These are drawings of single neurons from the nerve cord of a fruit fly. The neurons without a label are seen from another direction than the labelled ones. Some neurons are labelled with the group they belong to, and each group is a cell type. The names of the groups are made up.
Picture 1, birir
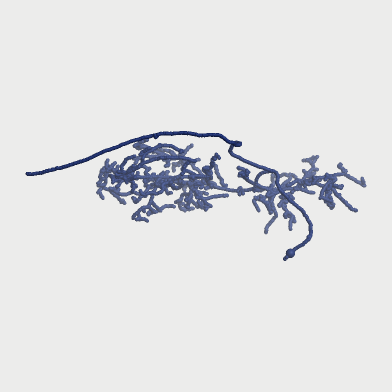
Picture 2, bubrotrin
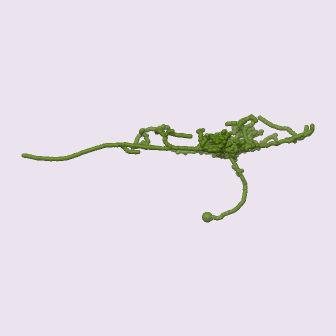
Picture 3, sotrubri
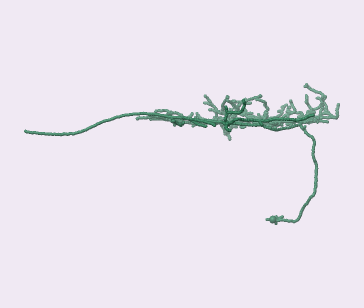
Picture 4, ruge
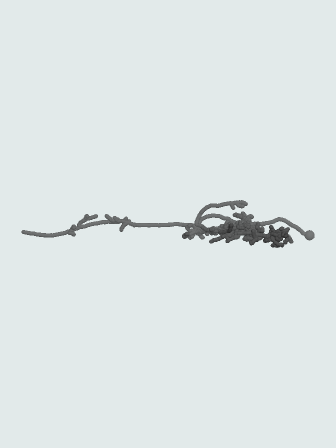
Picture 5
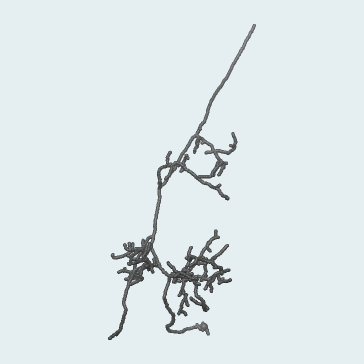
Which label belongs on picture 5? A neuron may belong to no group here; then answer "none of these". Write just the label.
bubrotrin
